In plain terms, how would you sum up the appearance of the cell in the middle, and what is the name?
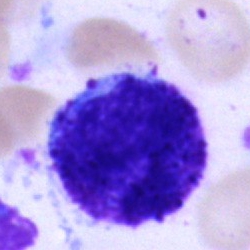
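First item, the outline: round. Second, the nucleus: its outline is hidden by the granules. Third, a small paler blue area shows at the upper left edge of the cell. Fourth, the edge looks bumpy where granules lie at the margin. Last item, the name: basophil.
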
